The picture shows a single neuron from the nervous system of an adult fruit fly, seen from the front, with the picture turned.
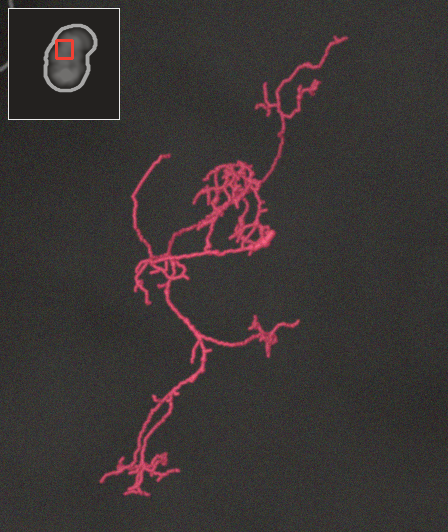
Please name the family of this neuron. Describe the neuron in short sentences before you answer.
The cell body is in the middle of the picture. The picture shows dozens of branch ends. This is a central-brain intrinsic neuron. The name of its family is class DAN.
